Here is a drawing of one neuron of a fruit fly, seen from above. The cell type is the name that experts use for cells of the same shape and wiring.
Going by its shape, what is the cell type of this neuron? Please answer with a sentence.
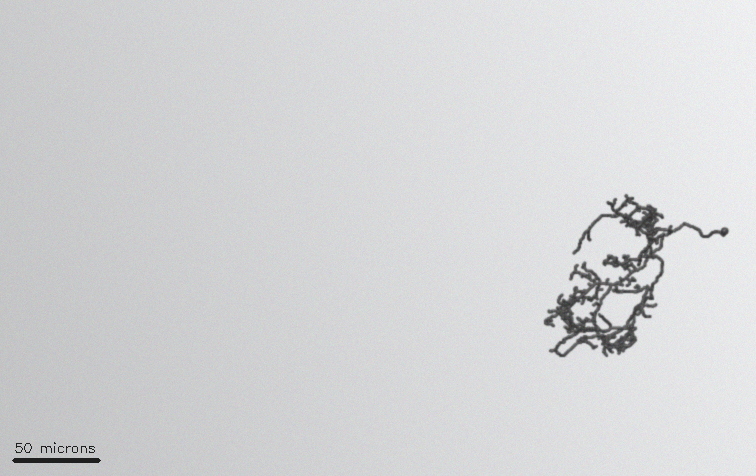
The cell type is PLP002.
